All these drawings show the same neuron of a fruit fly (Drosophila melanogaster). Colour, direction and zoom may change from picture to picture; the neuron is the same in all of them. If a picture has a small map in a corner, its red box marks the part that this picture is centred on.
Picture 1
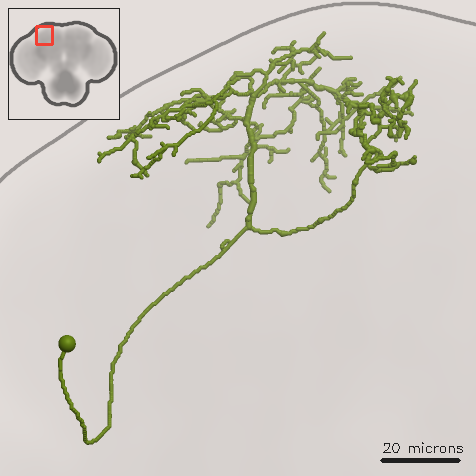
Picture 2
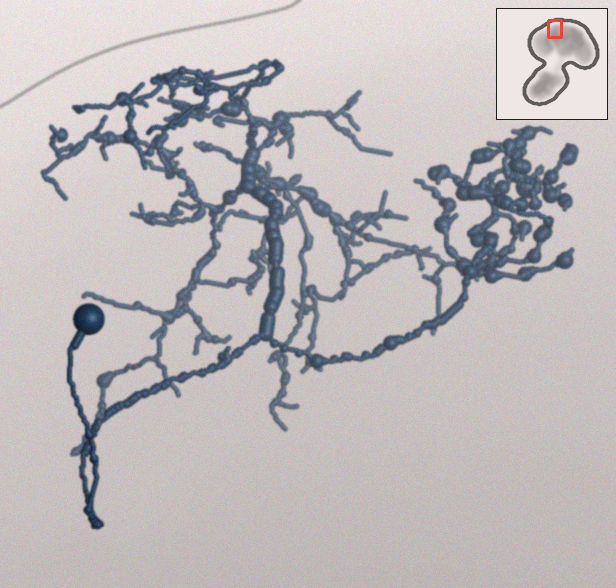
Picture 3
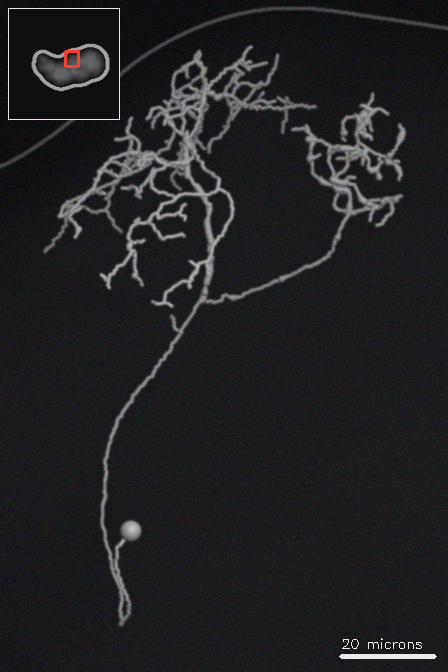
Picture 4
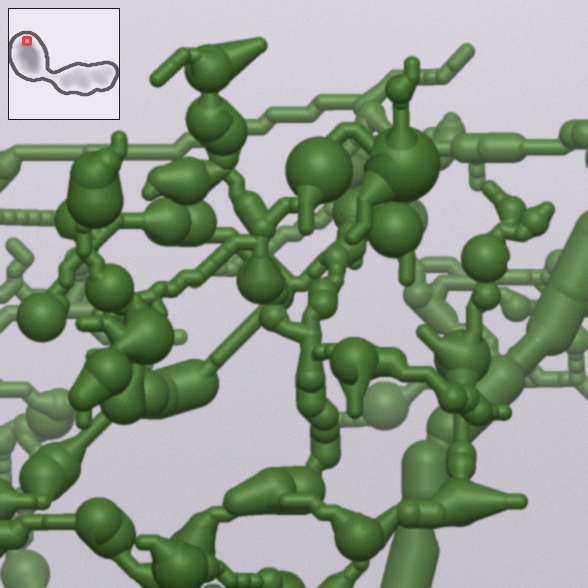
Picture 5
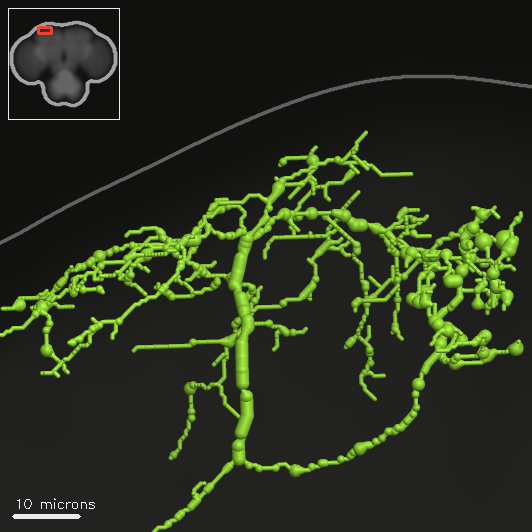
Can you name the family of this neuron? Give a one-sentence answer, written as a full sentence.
The neuron is filed under family hemilineage SLPal3_and_SLPal4_dorsal.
